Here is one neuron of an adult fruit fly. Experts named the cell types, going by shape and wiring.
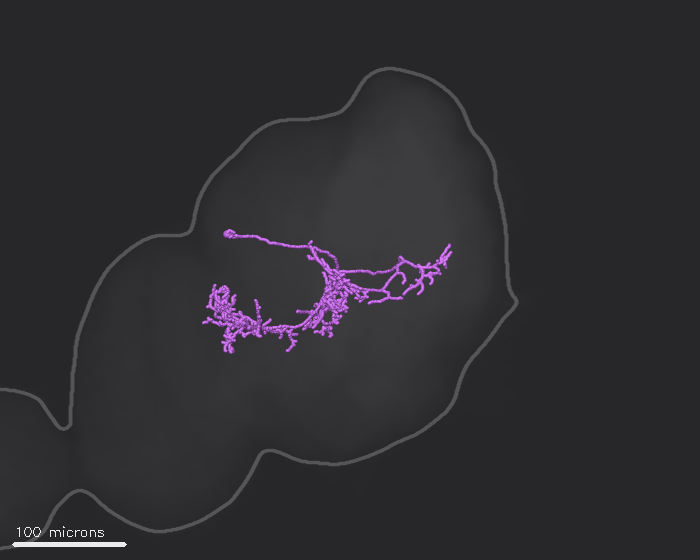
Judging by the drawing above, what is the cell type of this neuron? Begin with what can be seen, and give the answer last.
By the scale bar it is about 200 microns wide in this view. As drawn here it is wider than it is tall. This is a central-brain intrinsic neuron. The cell type is LAL158.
